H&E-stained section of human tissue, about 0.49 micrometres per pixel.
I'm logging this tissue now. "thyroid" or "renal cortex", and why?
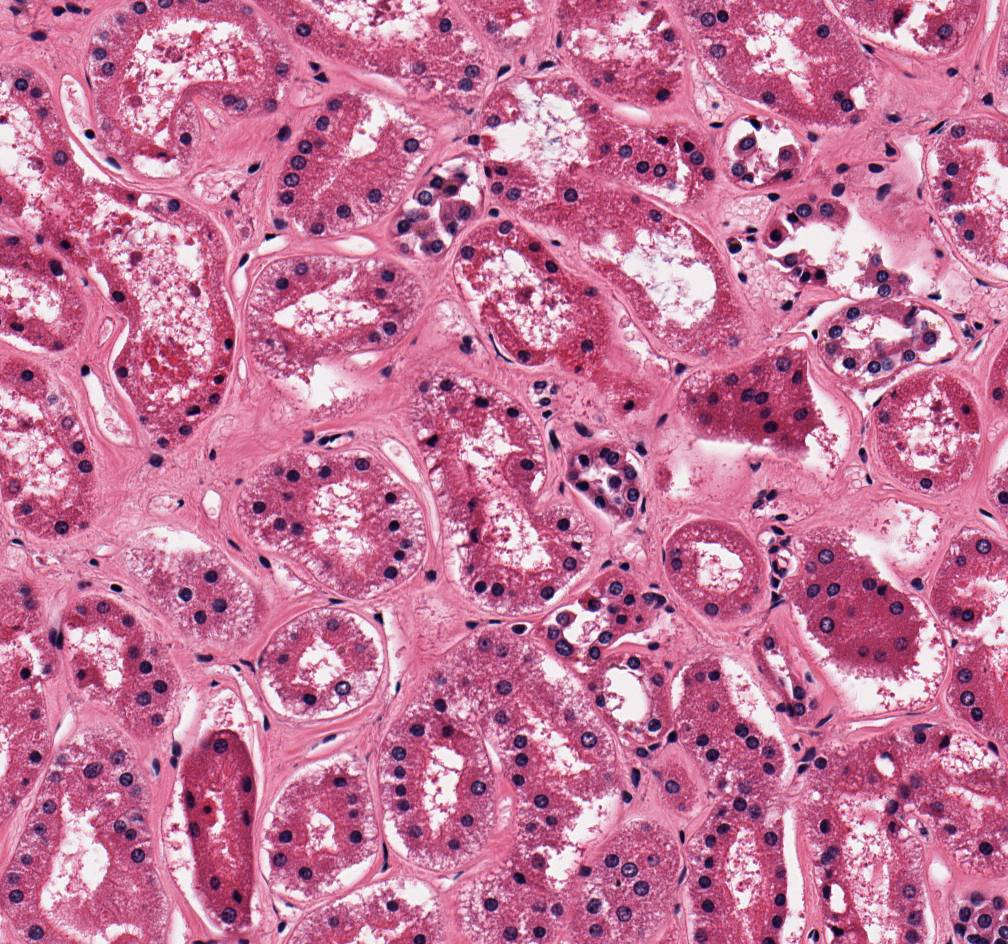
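It's renal cortex. The whole field is closely packed tubules, cut in round and oval profiles. Most are lined by a single layer of tall cuboidal cells with plenty of granular pink cytoplasm. Each lining cell has one round, dark nucleus, these forming a single row toward the tubule wall's outer part. No glomeruli are present.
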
